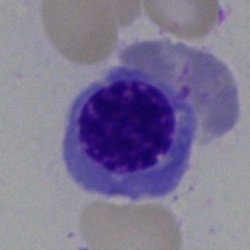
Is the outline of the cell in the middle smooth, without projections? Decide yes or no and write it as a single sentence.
Yes, the edge of the cell is even, with no ragged parts or projections.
